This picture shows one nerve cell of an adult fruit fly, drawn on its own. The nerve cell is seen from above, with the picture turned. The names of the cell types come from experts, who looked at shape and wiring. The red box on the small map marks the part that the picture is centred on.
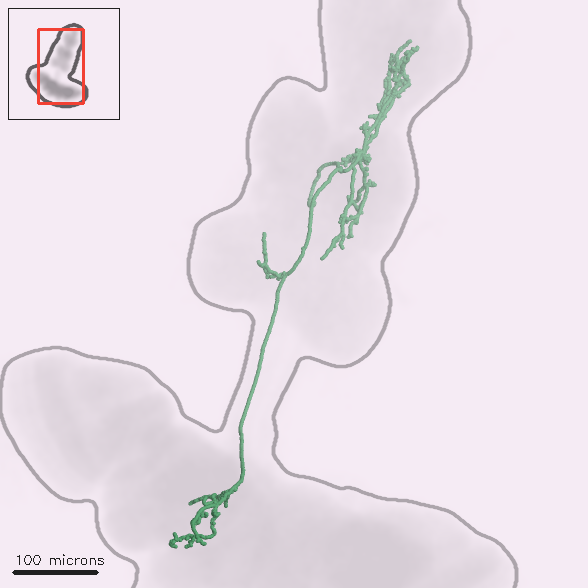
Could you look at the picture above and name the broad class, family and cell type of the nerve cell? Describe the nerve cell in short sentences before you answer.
From top to bottom in the picture it spans about 600 microns. As drawn here it is taller than it is wide. This is an ascending neuron. The family is hemilineage 06B. It is of cell type AN06B012.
